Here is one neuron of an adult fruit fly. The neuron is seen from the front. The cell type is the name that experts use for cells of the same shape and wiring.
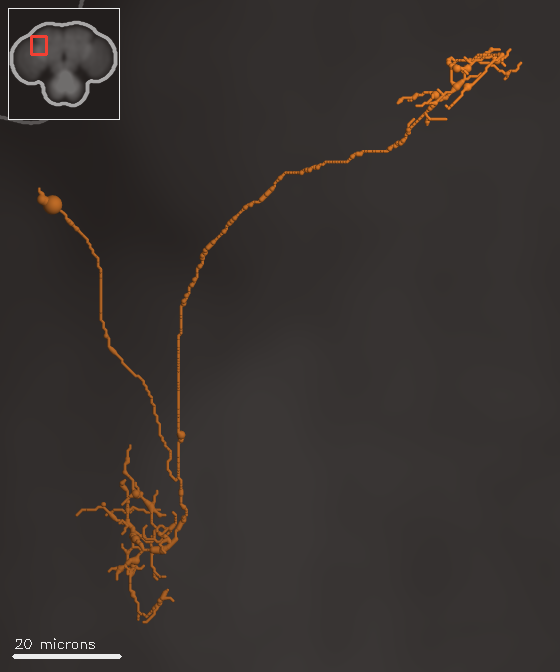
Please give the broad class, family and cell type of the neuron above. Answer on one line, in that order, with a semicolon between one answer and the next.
visual projection neuron; hemilineage VPNd2; LC10e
